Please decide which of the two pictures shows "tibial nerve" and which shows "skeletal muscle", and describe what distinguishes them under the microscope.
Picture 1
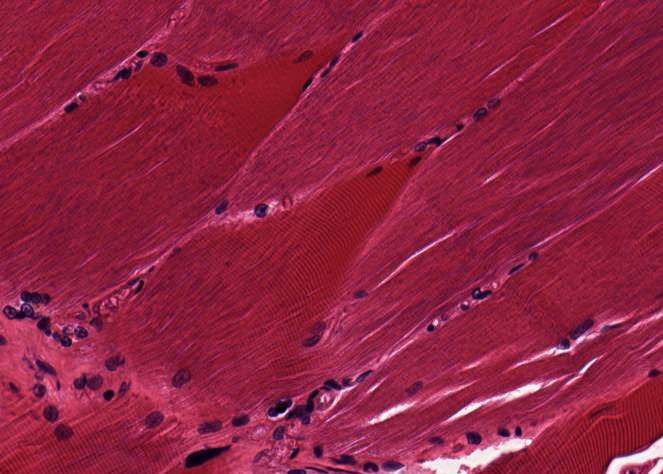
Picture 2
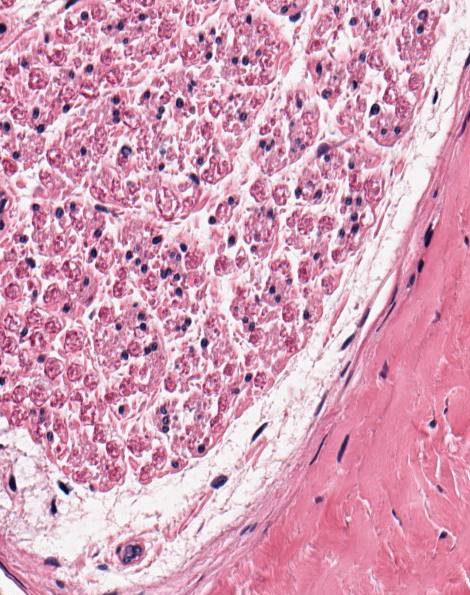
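Skeletal muscle appears in picture 1, tibial nerve in picture 2. The skeletal muscle fibres carry fine, regular cross-striations, clearest in the centre of the field, and dark, flattened nuclei at their edges. At its lower left edge, looser connective tissue holds a cluster of small round dark nuclei. In the tibial nerve, a pale, loose, partly empty gap separates the bundle edge from its wrapping layer along the lower and right side of the bundle. Dense, deeply pink collagenous tissue with sparse, elongated dark nuclei occupies its lower right corner, and a single small blood vessel with a round lumen lies in the connective tissue near the bottom left. Neither field contains fat cells.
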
